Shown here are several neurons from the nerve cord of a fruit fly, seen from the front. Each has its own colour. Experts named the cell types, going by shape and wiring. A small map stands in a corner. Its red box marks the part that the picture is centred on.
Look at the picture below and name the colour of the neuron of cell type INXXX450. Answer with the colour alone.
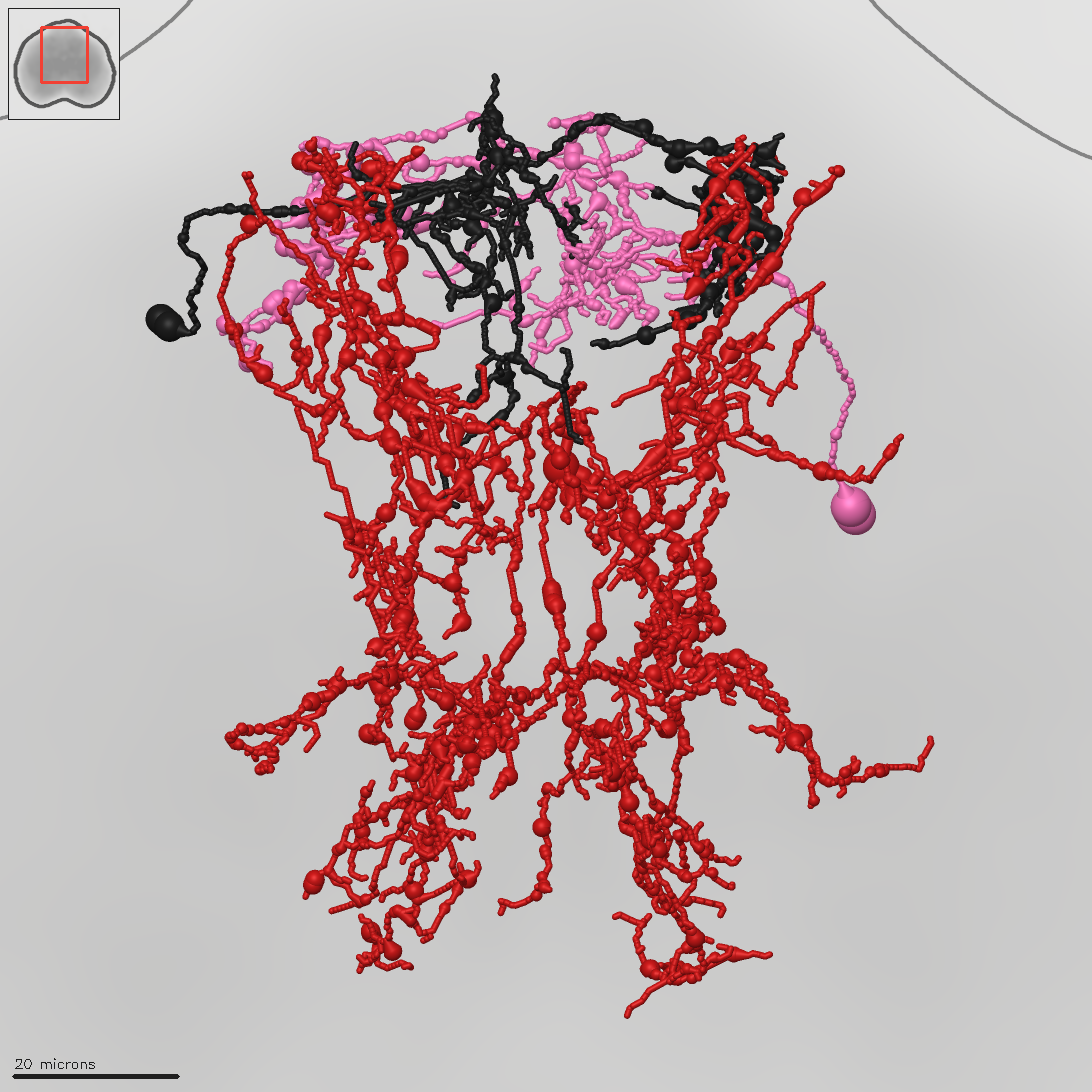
black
